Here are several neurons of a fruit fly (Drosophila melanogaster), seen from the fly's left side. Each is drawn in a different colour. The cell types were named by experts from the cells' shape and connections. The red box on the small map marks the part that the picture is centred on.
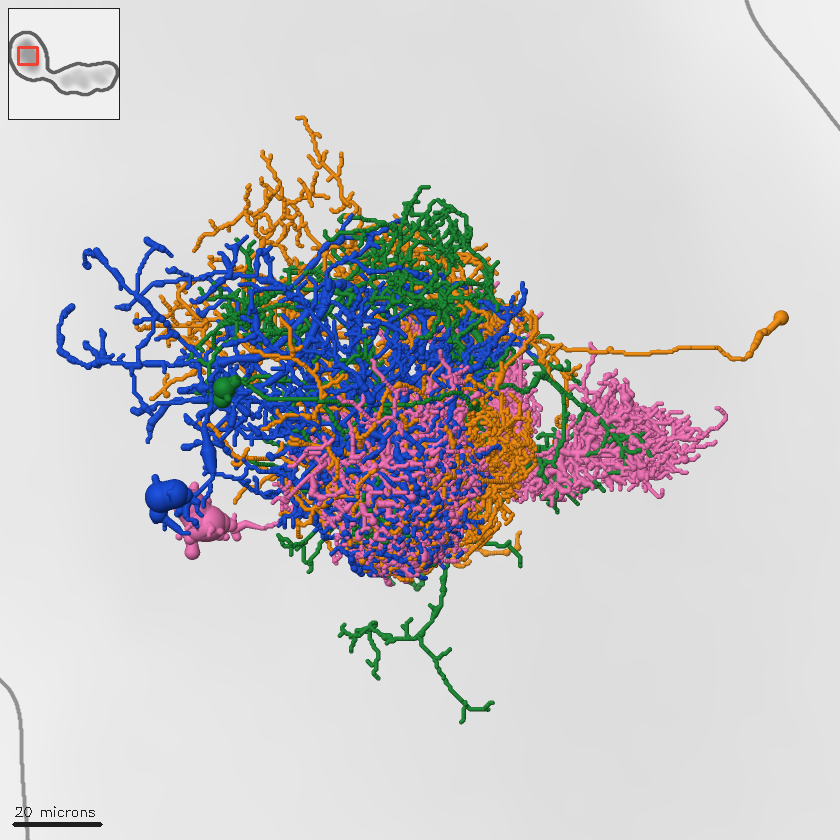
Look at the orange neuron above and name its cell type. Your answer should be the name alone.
PVLP120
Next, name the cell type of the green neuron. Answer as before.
PVLP151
